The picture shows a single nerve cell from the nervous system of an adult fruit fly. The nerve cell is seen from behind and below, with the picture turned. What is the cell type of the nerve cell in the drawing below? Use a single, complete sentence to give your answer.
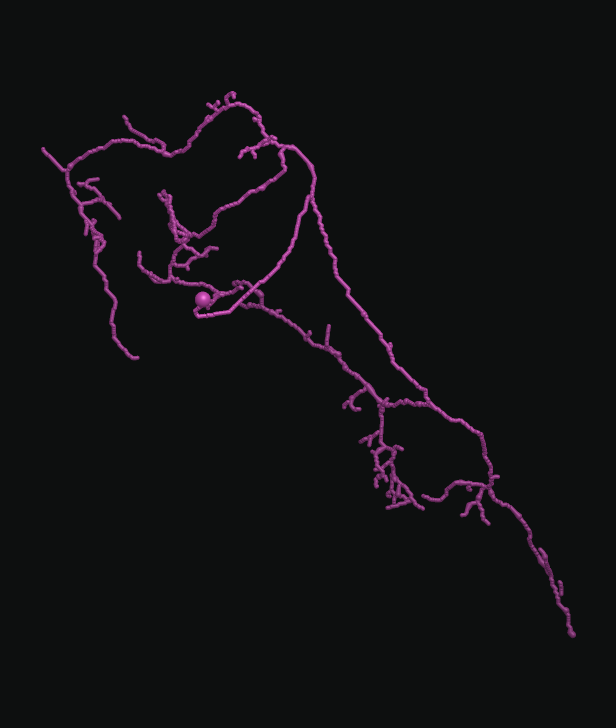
The cell type of the nerve cell here is PS268.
